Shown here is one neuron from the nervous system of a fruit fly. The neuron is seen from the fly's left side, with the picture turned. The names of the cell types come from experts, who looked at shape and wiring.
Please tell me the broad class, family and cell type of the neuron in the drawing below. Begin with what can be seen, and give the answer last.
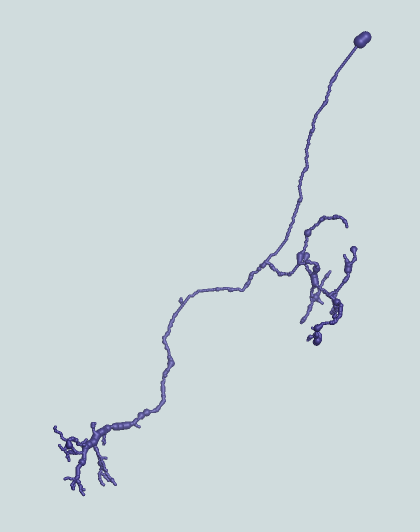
The cell body can be seen at the upper right of the picture. As drawn here it is taller than it is wide. It is a visual projection neuron. Its family is LC. It is of cell type LC12.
